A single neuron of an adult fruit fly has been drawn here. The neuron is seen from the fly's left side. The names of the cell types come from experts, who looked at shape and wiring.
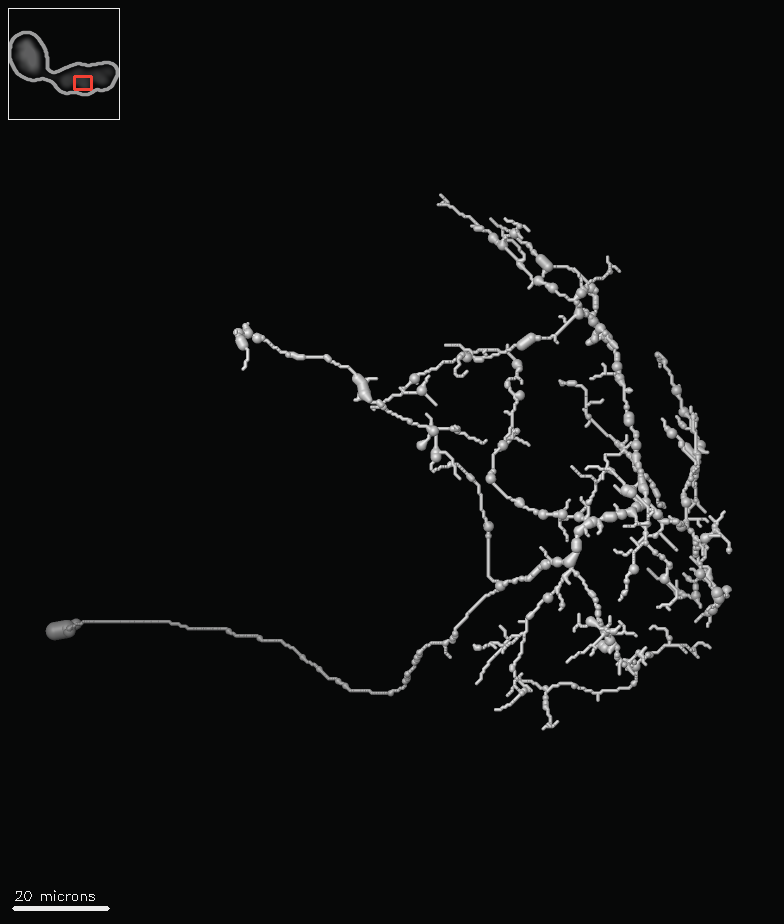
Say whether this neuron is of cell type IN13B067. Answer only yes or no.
yes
